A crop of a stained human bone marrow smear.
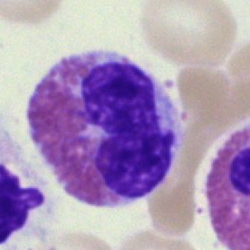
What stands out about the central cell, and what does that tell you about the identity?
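The cell has a smooth border and a round to oval outline. Its nucleus is placed toward the right side and has dark purple, densely clumped chromatin, with no visible nucleoli. Answer: eosinophil.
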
